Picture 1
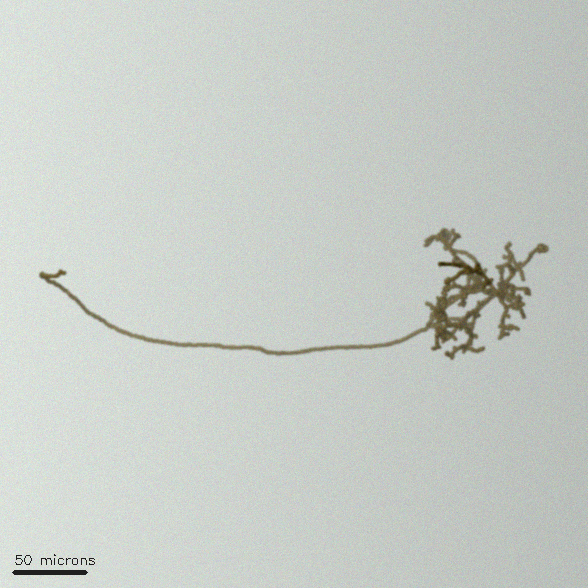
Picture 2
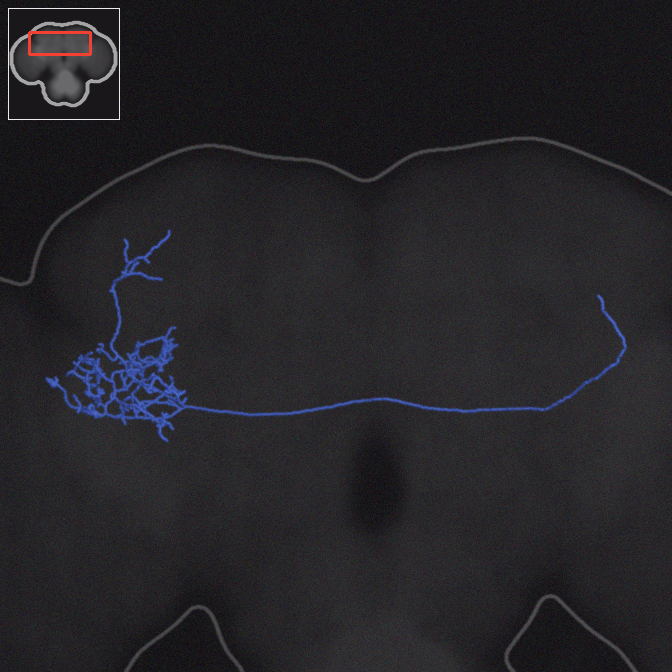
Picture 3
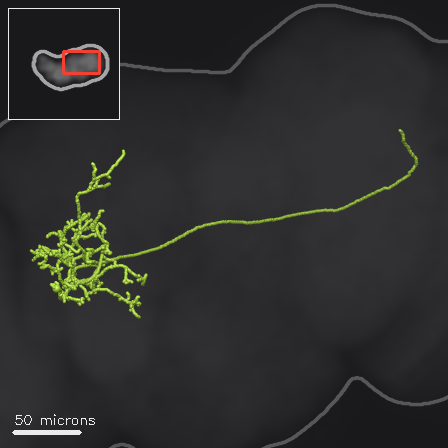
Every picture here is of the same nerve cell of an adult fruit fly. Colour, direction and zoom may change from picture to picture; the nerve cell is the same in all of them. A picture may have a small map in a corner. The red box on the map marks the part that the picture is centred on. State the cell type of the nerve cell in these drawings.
AVLP279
